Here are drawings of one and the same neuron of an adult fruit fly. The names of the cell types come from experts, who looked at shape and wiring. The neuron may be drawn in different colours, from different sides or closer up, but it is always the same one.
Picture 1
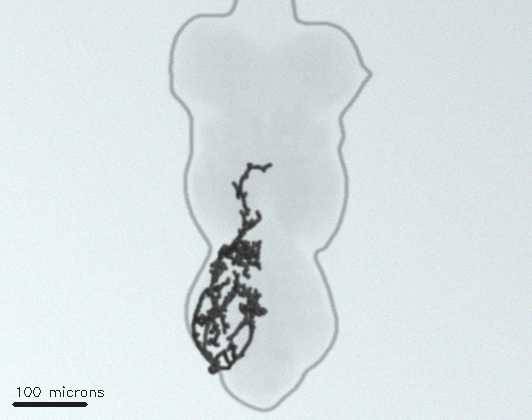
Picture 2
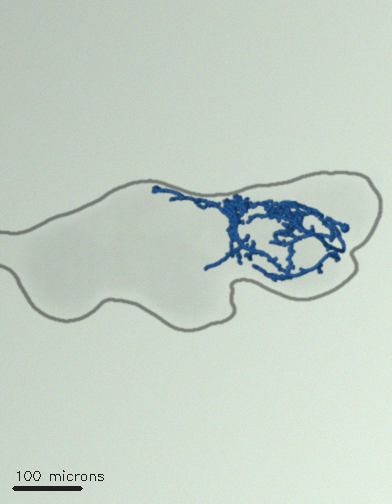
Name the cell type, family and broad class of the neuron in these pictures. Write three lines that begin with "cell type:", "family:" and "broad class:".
cell type: IN19A049
family: hemilineage 19A
broad class: nerve-cord intrinsic neuron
